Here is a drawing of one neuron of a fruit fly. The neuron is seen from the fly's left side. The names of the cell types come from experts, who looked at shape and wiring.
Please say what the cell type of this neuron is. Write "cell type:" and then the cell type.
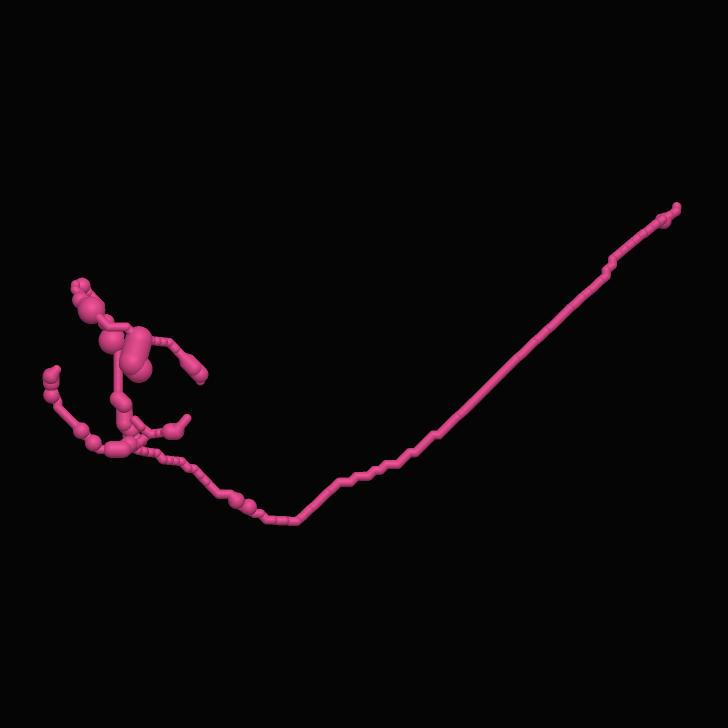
cell type: ORN_VM5d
